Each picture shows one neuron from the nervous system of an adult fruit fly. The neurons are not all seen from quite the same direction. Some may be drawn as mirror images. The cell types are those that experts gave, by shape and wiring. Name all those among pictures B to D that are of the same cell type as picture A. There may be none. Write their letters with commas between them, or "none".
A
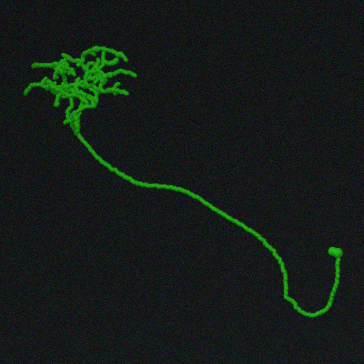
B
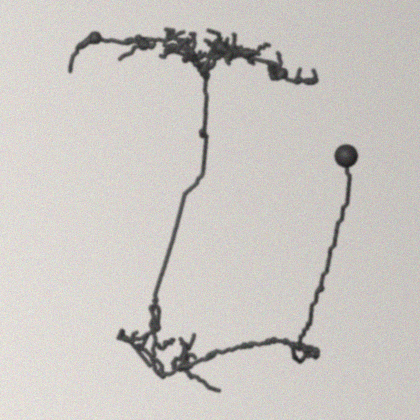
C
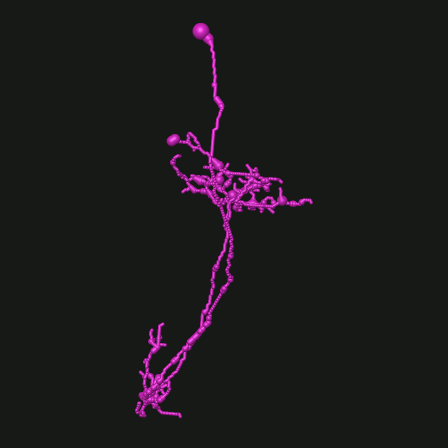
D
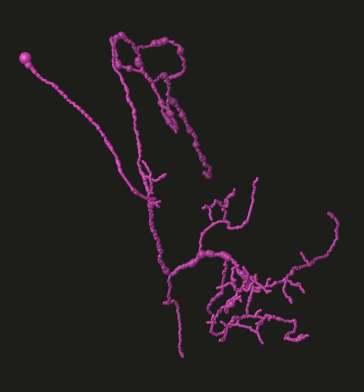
none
